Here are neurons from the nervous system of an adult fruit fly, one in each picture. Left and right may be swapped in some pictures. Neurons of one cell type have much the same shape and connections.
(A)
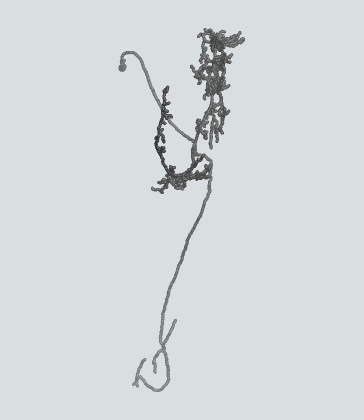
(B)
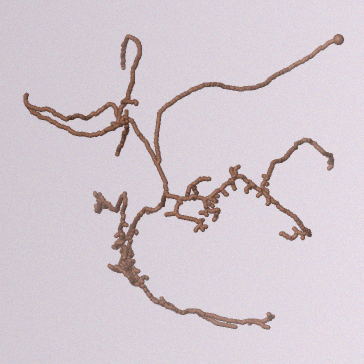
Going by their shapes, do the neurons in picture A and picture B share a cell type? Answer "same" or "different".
different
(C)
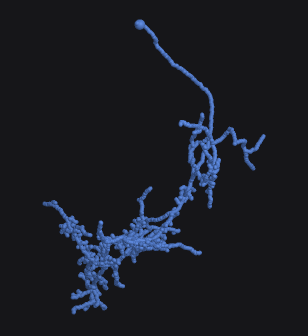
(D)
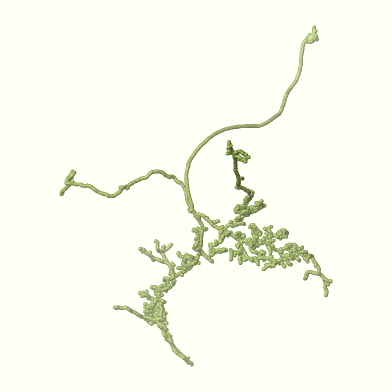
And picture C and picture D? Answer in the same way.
same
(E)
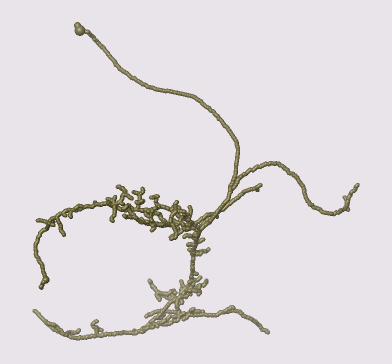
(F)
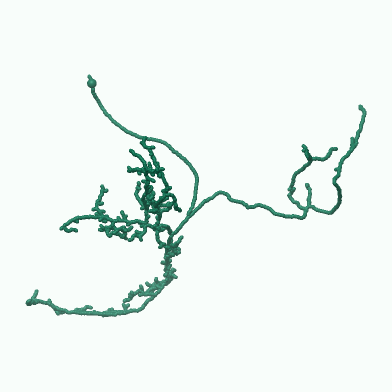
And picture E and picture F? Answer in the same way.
same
